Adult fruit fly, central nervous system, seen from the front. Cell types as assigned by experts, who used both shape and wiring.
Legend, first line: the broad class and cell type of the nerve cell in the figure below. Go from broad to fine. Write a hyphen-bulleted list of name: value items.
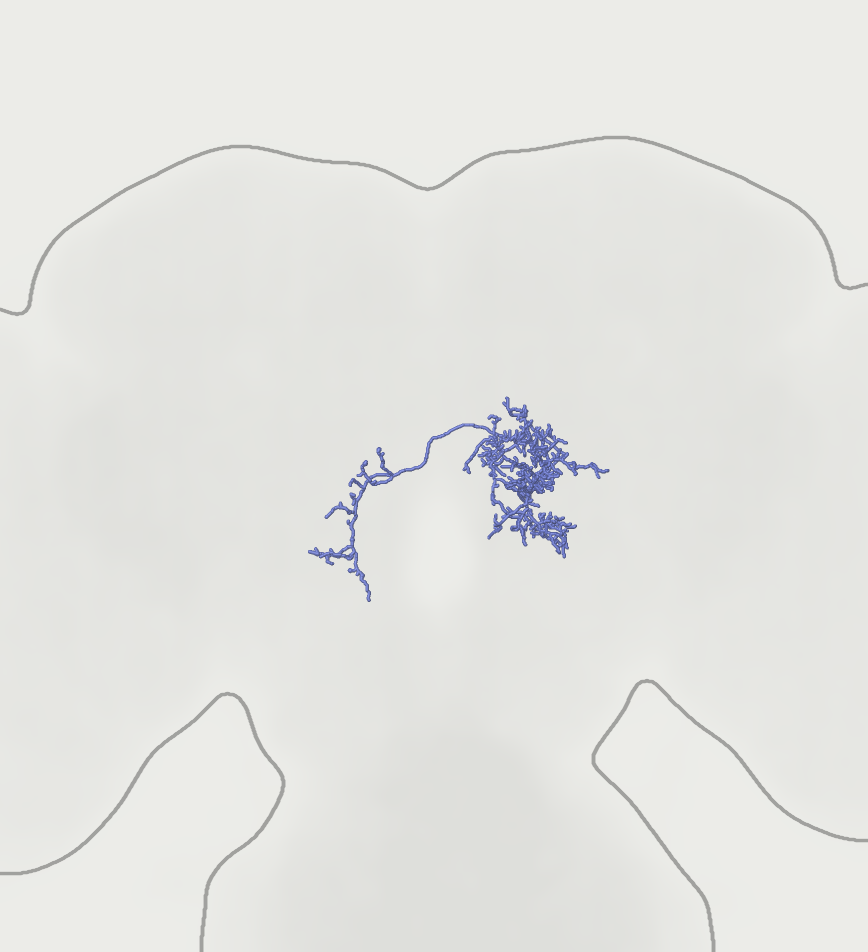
- broad class: central-brain intrinsic neuron
- cell type: PS279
